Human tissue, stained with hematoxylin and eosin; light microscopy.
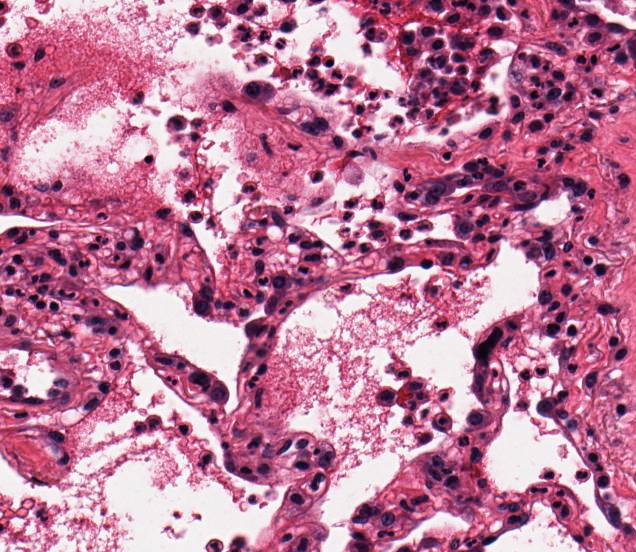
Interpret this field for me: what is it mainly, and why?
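That's alveolus. What settles it is the thin branching partitions dividing irregular open spaces across the lower and left parts of the field.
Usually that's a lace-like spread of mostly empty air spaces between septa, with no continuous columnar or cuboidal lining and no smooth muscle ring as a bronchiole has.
Mind you, these partitions are thickened, pink fibrillar stroma with many nuclei rather than delicate, and the upper right is denser, more solid cellular tissue. A few larger cells with more abundant, pale pink-grey cytoplasm sit among the small free cells in the upper centre.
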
